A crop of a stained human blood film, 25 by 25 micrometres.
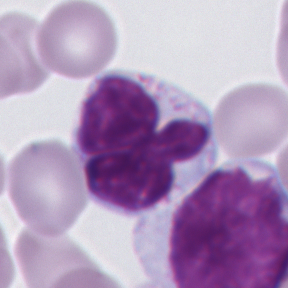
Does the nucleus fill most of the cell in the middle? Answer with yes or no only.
Yes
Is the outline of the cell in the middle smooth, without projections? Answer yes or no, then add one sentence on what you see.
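Yes. The cell outline is smooth and without surface projections.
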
